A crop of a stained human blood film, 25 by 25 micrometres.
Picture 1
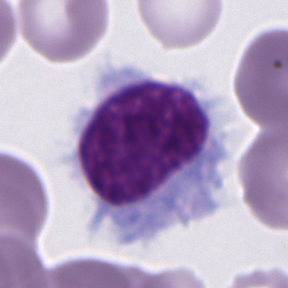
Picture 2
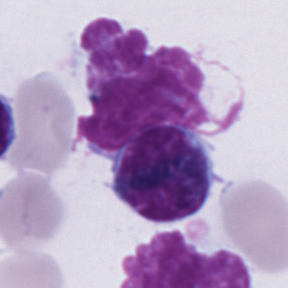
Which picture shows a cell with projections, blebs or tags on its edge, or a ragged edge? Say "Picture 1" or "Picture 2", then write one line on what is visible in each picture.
Picture 1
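In picture 1: The cell border is ragged, with many fine hair-like projections all around it.
In picture 2: The cell has a round, smooth outline.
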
